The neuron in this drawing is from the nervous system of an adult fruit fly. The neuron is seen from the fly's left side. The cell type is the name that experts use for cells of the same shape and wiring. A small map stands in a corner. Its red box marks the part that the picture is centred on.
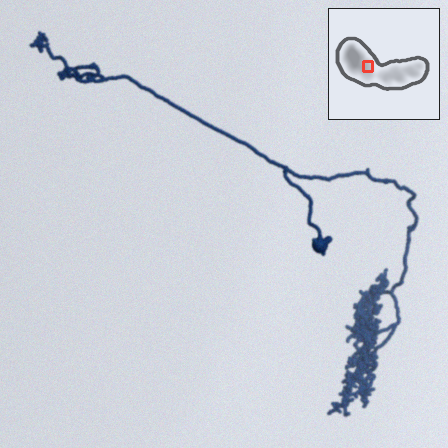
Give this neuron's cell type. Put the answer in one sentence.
The cell type is LPC2.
